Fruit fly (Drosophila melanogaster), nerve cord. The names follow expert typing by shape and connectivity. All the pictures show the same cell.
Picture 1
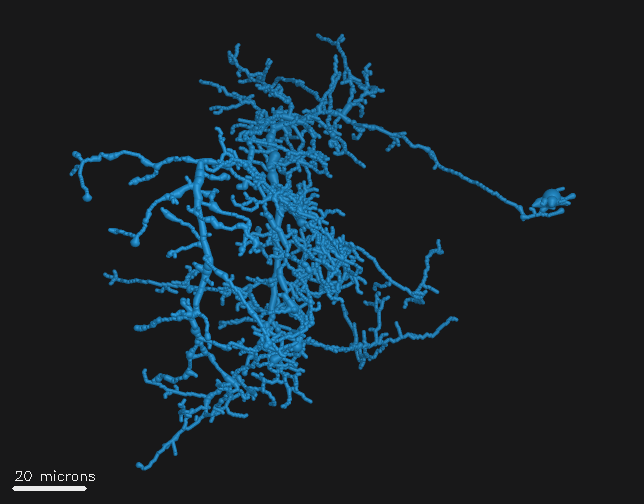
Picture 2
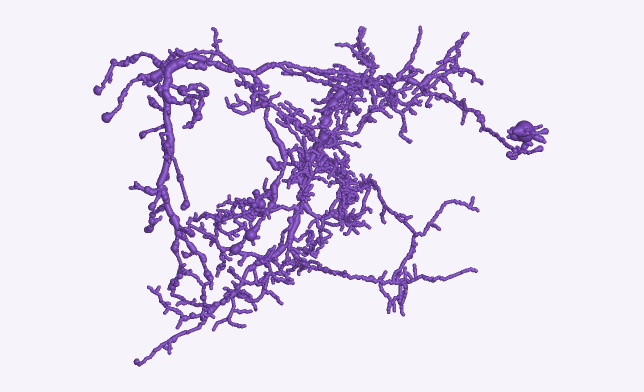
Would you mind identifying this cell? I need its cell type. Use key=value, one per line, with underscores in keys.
cell_type=INXXX089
